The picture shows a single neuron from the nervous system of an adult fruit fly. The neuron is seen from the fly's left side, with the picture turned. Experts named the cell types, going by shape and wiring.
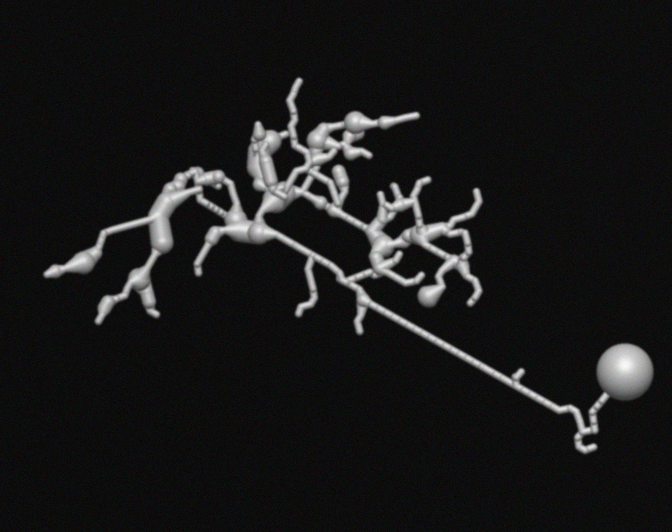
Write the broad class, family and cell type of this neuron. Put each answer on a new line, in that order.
optic-lobe intrinsic neuron
Dm
Dm2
